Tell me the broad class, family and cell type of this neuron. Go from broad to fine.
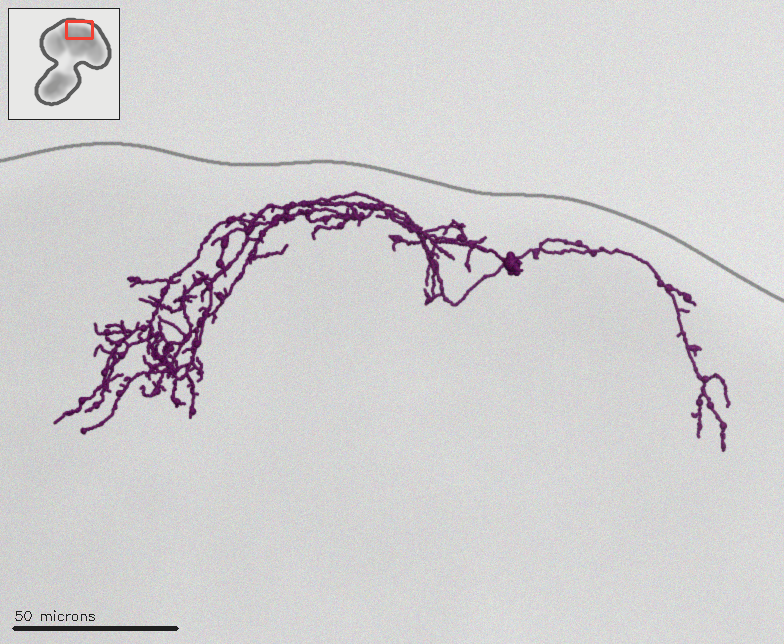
central-brain intrinsic neuron; hemilineage SMPad1; SIP113m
